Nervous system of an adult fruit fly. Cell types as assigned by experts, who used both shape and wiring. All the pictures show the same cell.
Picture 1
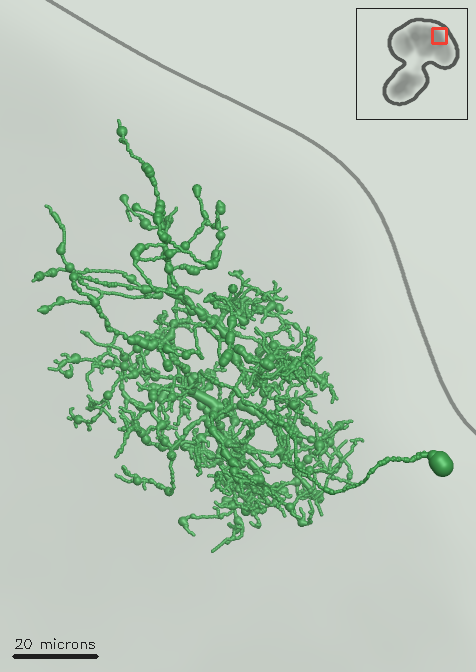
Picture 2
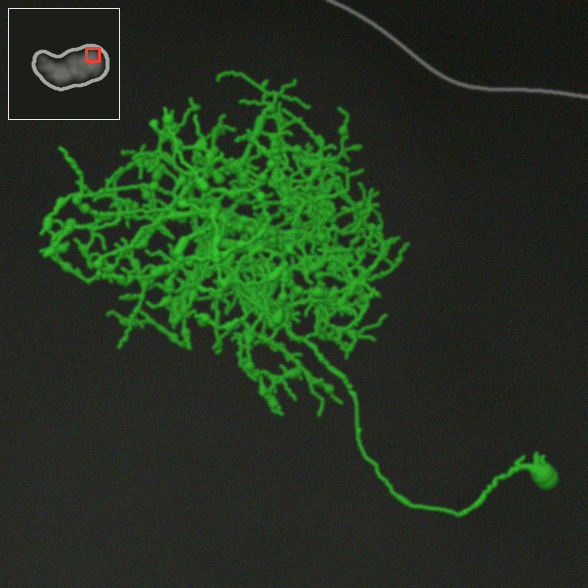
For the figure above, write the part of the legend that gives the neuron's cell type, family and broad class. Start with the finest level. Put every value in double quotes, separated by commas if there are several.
"LHAV6b1", "LHAV", "central-brain intrinsic neuron"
